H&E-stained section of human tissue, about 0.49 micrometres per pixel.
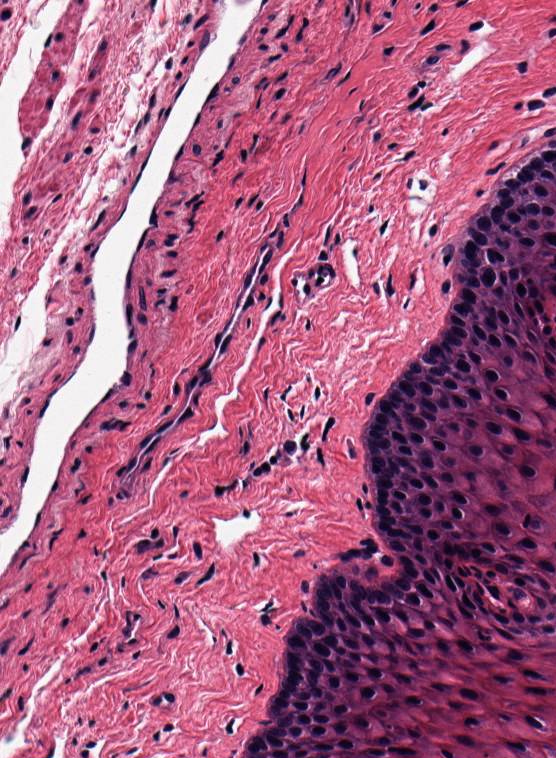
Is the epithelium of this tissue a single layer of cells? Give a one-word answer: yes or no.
No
